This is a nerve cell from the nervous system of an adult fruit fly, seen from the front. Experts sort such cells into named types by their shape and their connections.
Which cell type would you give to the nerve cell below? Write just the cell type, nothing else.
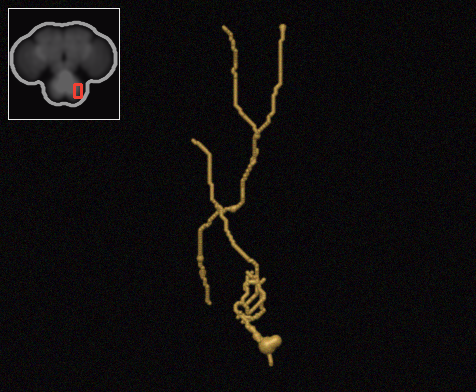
MNml78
